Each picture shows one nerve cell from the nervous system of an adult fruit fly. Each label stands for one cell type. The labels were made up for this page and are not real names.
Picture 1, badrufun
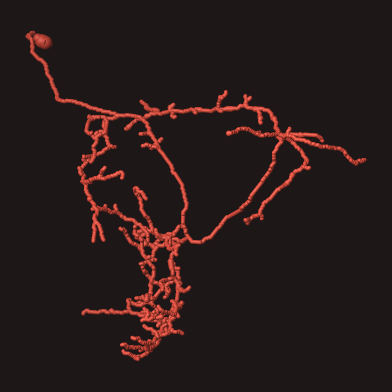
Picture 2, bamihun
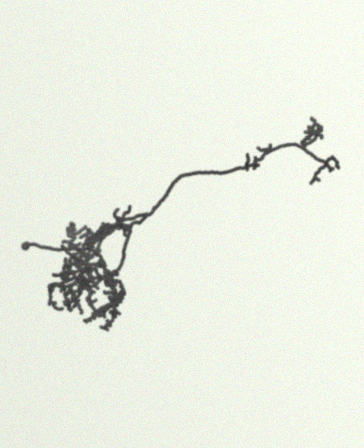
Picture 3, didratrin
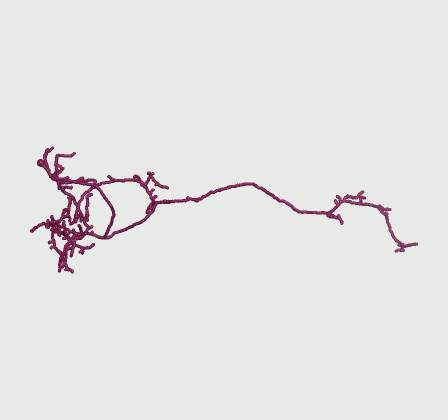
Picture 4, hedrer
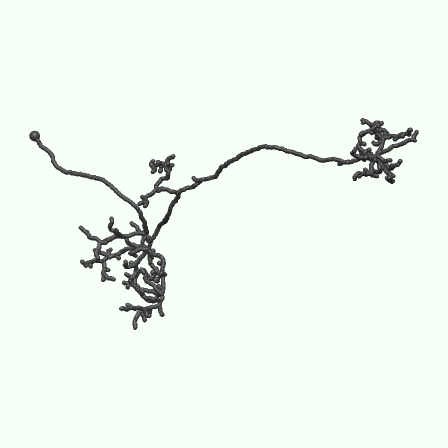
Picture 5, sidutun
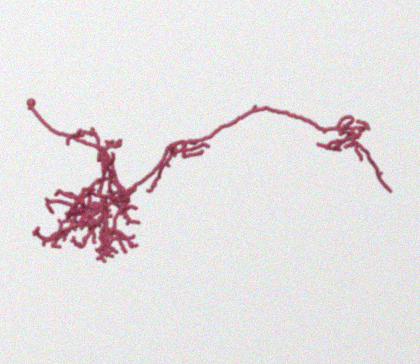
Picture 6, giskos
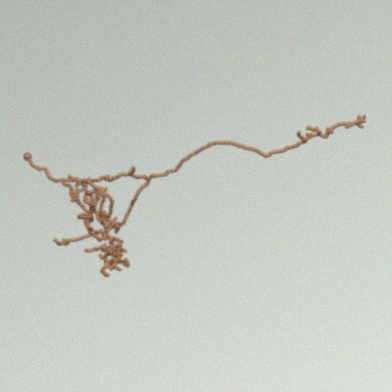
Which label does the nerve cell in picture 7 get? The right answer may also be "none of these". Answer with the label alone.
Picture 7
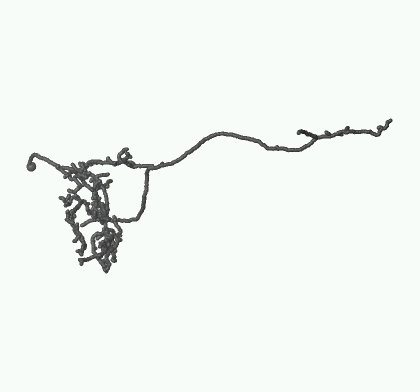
giskos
